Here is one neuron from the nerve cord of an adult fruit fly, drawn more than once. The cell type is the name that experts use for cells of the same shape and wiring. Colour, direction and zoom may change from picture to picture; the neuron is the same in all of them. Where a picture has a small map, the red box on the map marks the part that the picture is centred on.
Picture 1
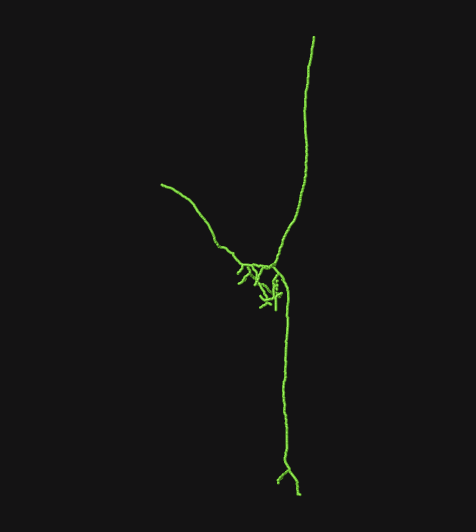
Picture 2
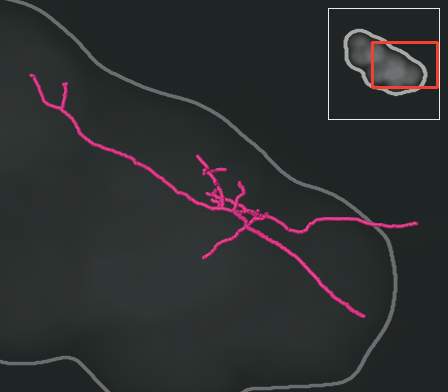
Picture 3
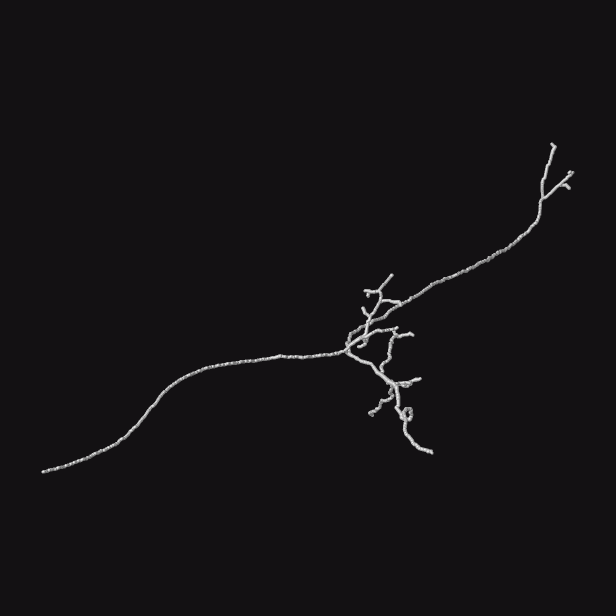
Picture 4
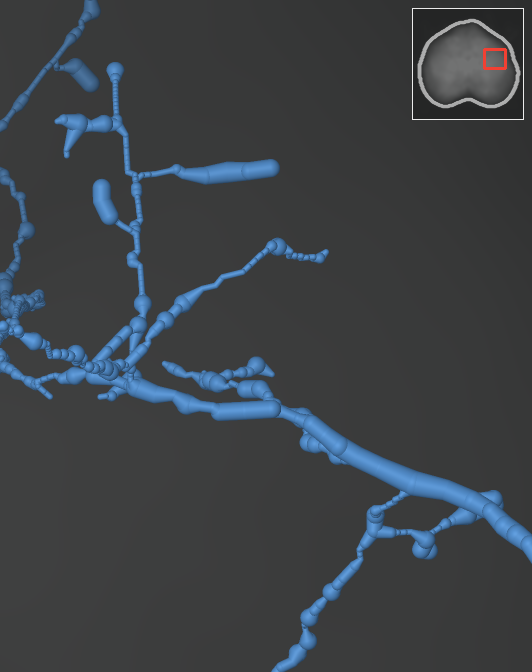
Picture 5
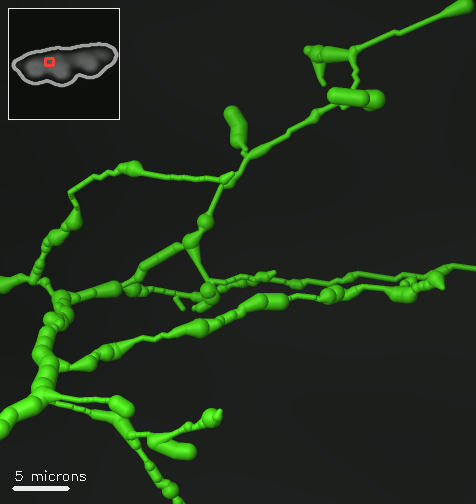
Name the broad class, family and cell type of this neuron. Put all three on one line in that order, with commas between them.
sensory neuron ascending to the brain, class mechanosensory proprioceptive, SApp04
